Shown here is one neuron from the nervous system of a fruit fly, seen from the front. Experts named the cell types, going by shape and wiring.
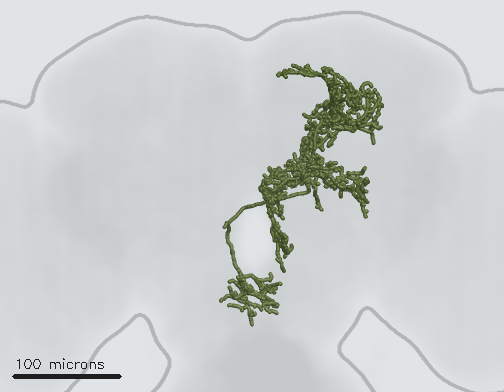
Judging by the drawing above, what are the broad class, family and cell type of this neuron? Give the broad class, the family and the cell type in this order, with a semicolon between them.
central-brain intrinsic neuron; hemilineage DM6_central1; SIP091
